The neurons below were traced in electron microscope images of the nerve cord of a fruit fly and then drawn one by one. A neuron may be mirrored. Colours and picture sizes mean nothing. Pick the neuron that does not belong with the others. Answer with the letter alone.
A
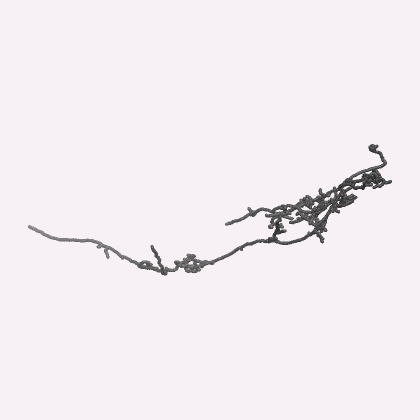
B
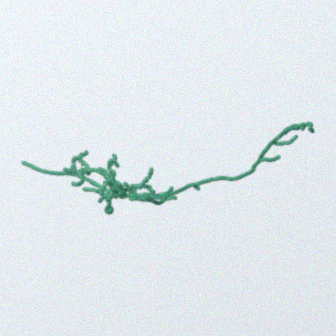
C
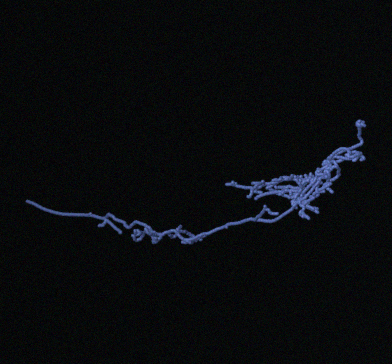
B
